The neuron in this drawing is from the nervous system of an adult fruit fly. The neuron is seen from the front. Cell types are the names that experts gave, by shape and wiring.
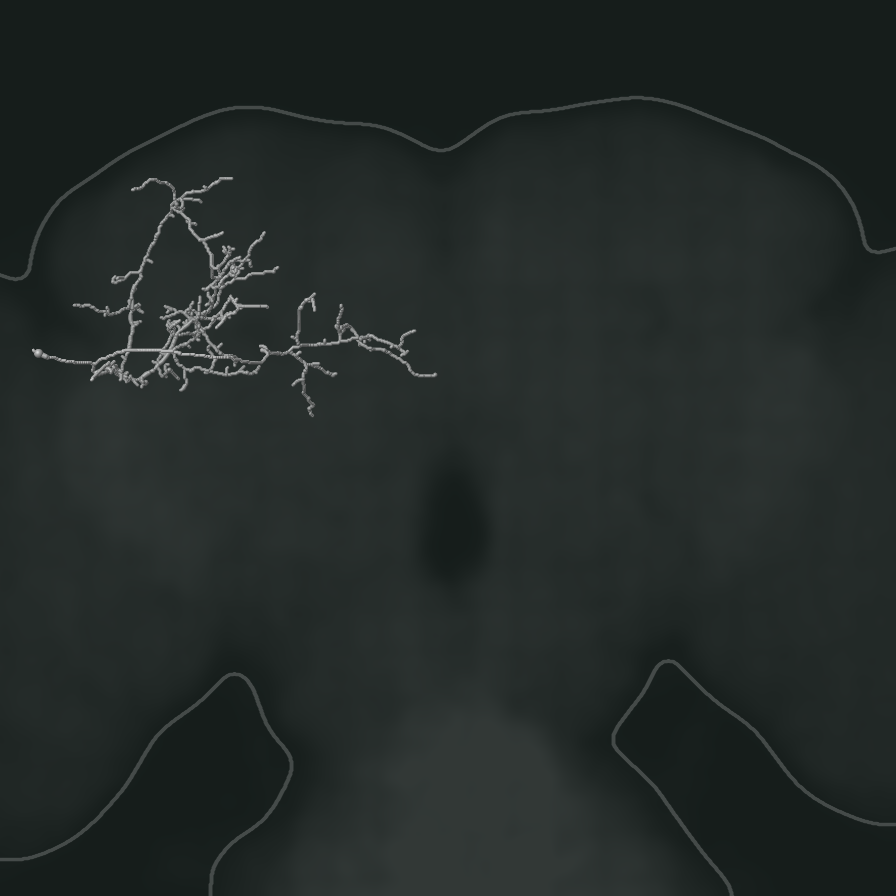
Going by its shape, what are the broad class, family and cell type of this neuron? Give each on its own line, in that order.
central-brain intrinsic neuron
hemilineage SLPav1_medial
PLP064_b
